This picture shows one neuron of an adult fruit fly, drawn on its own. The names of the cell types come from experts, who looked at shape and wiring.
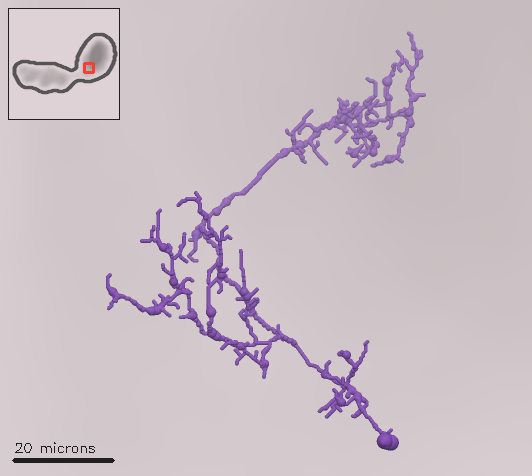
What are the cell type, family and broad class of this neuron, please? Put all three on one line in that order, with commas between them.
TmY21, TmY, optic-lobe intrinsic neuron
